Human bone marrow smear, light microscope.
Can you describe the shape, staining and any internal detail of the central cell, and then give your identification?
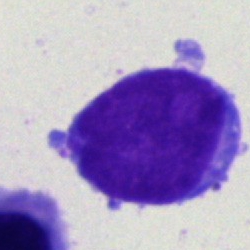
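This one has an oval outline, and the nucleus takes up nearly all of it. I can't see any granules in the cytoplasm. Small rounded blebs stick out from the surface, the largest at the top. That's a blast.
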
